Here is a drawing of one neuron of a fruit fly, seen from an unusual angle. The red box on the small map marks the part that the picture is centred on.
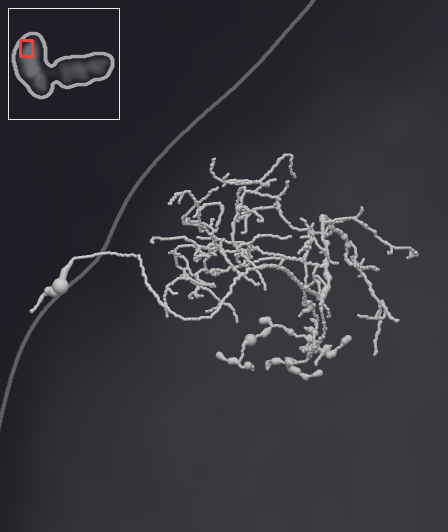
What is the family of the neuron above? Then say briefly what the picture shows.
The family is hemilineage SLPal3_and_SLPal4_dorsal. Its broad class is central-brain intrinsic neuron. It is in the brain and does not reach the nerve cord. The cell body can be seen on the left of the picture. The picture shows dozens of branch ends.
